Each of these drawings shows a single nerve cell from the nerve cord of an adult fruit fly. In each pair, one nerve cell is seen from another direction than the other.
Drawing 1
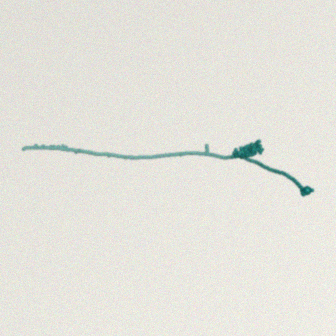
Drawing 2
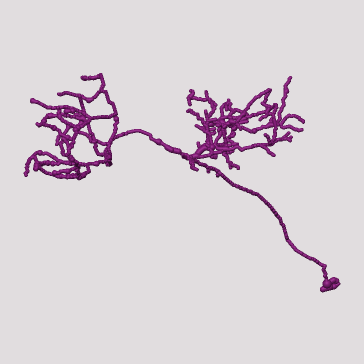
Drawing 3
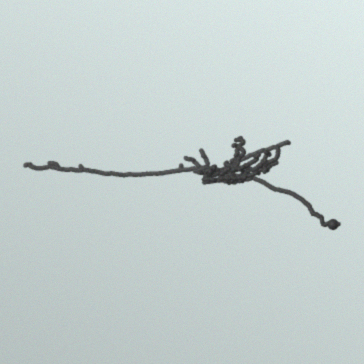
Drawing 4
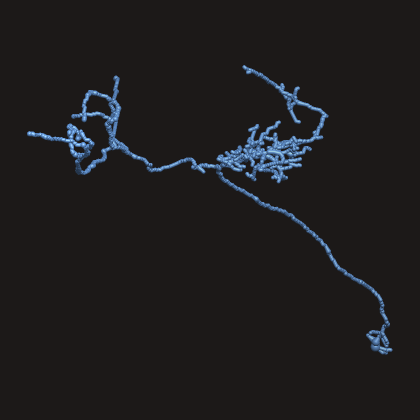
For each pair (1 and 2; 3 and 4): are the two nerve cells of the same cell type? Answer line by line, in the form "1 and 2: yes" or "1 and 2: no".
1 and 2: no
3 and 4: yes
